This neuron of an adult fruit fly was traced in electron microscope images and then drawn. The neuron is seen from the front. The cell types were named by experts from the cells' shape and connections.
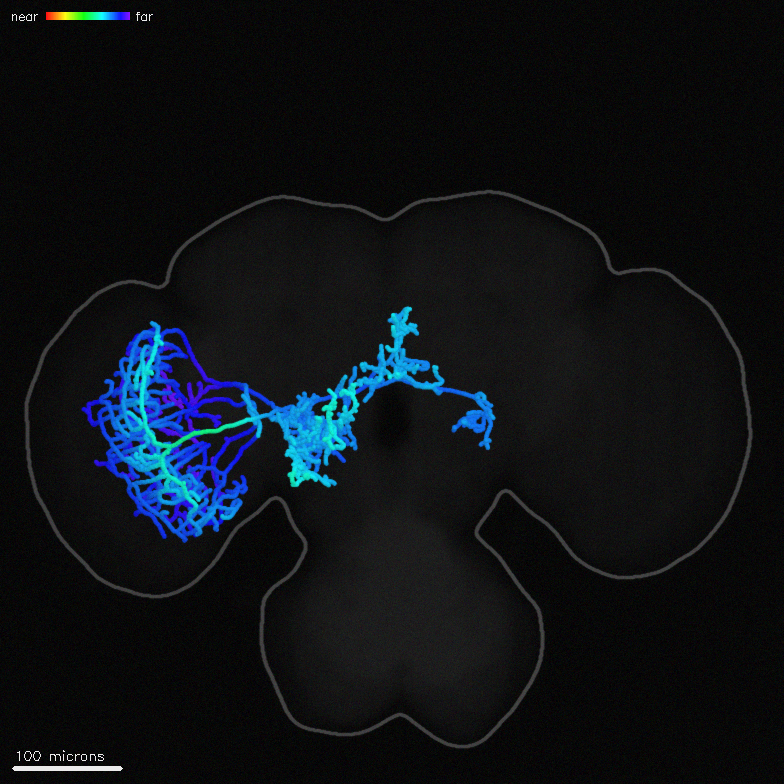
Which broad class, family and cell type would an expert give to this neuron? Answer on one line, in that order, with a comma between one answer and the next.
visual centrifugal neuron, hemilineage DM1_posterior, OLVC3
